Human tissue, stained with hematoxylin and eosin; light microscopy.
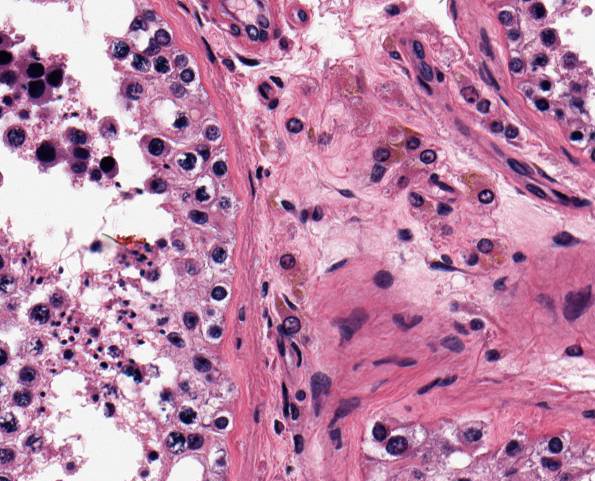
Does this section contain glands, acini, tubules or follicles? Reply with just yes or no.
Yes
